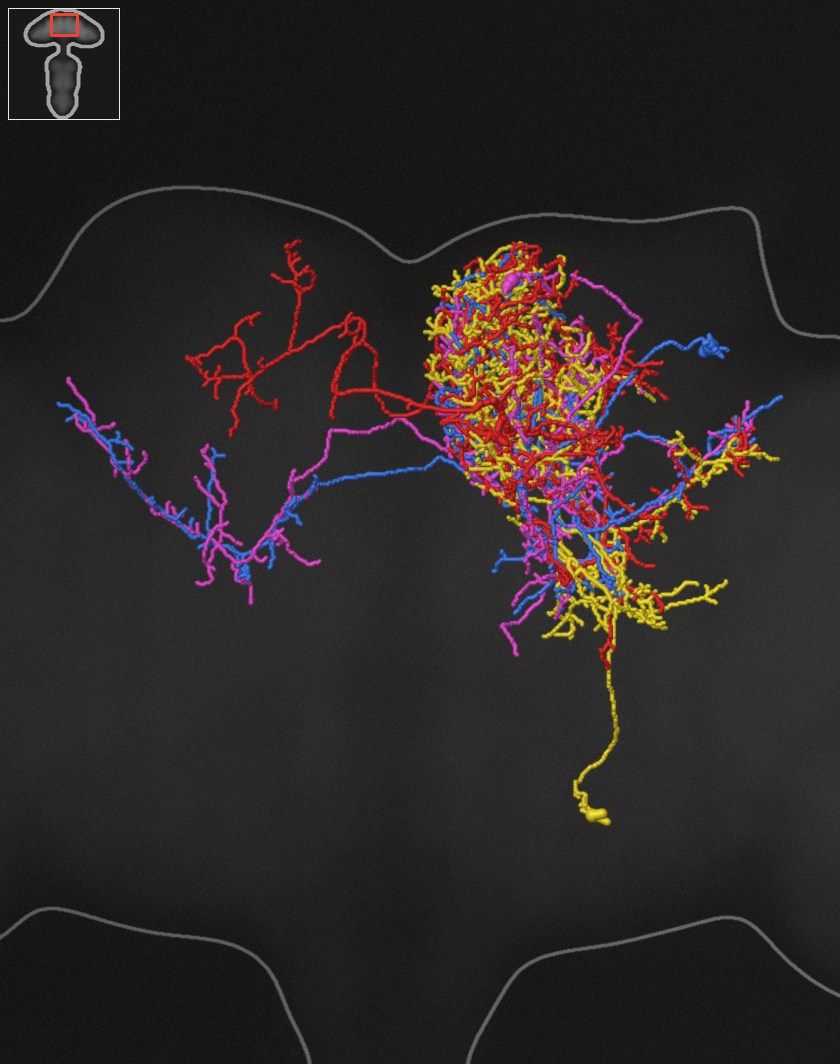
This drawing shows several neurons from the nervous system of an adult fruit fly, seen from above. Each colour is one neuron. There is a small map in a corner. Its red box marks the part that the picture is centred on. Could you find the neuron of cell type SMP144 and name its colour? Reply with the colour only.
blue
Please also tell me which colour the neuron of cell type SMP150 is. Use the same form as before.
magenta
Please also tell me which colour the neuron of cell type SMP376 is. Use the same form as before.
yellow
